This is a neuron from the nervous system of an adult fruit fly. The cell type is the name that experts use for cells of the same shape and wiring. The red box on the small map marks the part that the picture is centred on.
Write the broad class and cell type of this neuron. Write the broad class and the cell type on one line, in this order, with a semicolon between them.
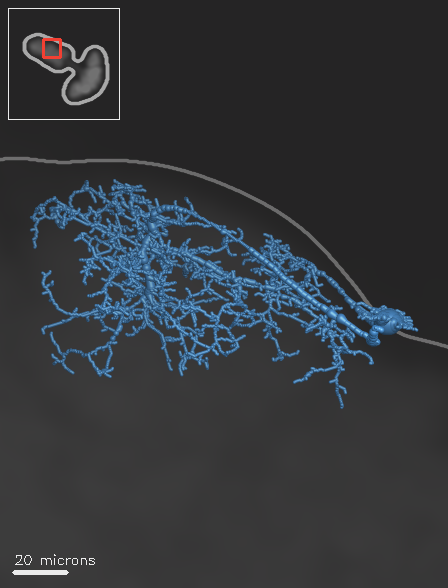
motor neuron of the nerve cord; STTMm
